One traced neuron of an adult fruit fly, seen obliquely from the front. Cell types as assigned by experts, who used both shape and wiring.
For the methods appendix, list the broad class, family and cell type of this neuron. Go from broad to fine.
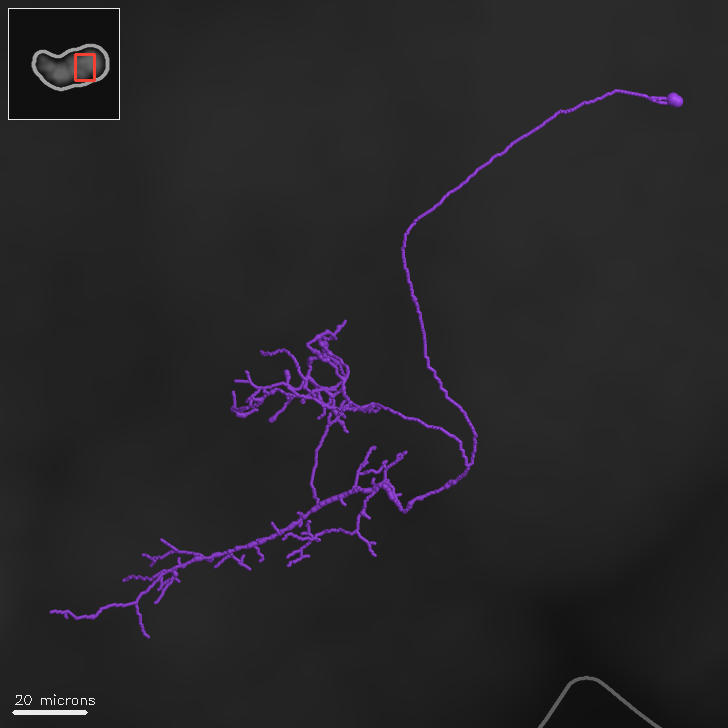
central-brain intrinsic neuron; hemilineage WEDd1; SAD005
